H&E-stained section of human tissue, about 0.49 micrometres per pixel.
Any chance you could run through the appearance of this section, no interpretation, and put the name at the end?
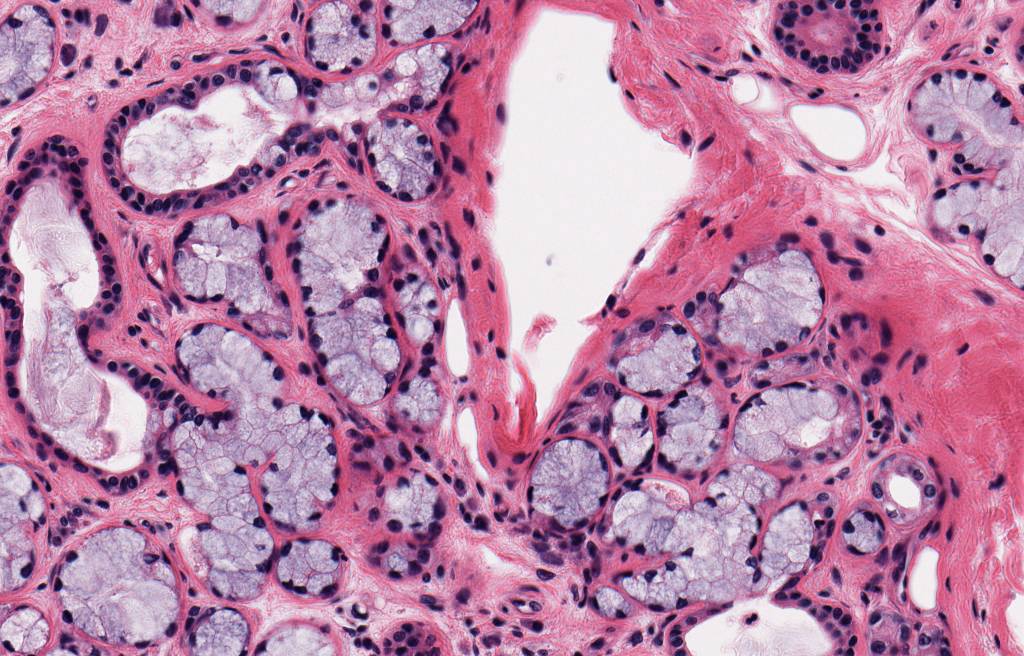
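Rounded mucous acini with pale grey-violet, finely bubbly cytoplasm occupy most of the field on both sides. The acinar cells have dark, flattened nuclei pressed to their bases at each acinar rim. Dilated upper-left ducts hold pale, wispy pink-grey luminal material. It is minor salivary gland.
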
